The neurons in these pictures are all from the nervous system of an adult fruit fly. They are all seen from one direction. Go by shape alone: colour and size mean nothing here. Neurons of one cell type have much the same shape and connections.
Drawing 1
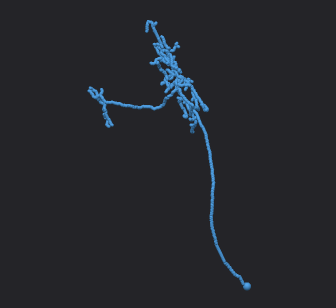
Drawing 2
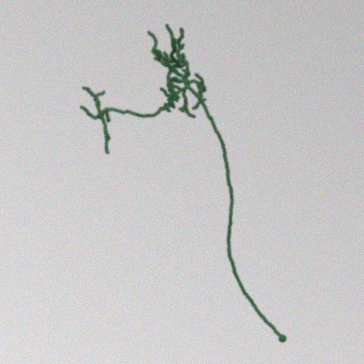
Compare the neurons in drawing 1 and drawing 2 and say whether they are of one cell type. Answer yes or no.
yes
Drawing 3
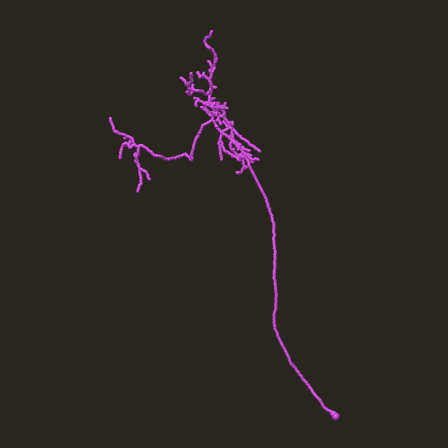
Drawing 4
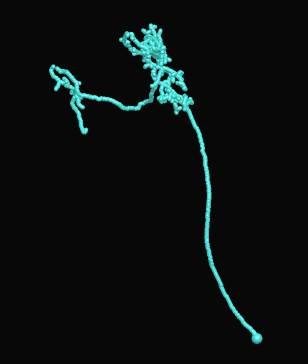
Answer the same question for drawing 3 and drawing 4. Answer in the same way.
yes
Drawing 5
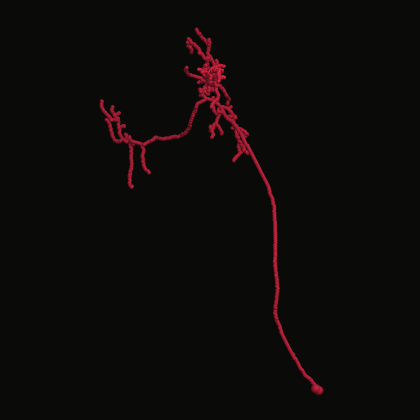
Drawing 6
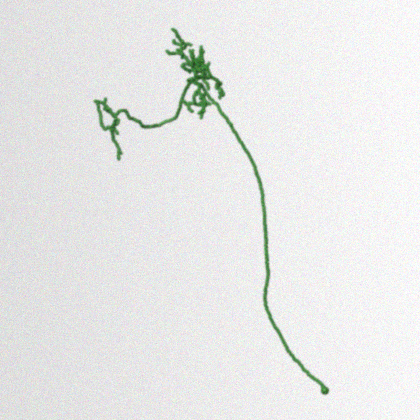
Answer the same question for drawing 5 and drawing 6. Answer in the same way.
yes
